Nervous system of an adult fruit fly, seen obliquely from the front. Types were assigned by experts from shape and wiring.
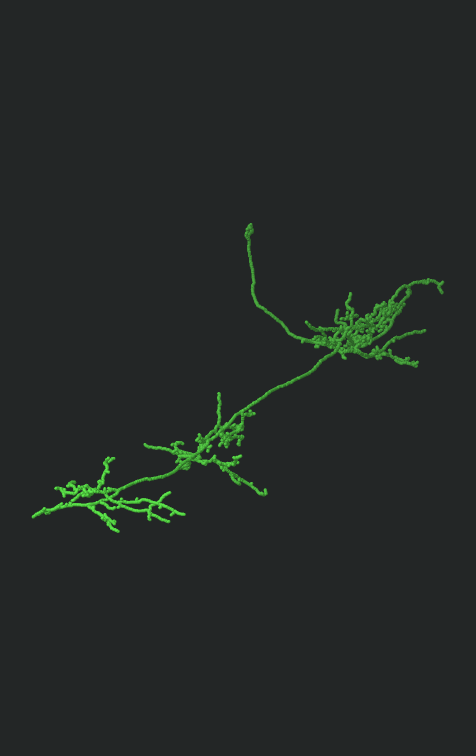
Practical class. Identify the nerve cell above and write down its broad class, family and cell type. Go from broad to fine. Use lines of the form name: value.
broad class: nerve-cord intrinsic neuron
family: hemilineage 09B
cell type: IN09B018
